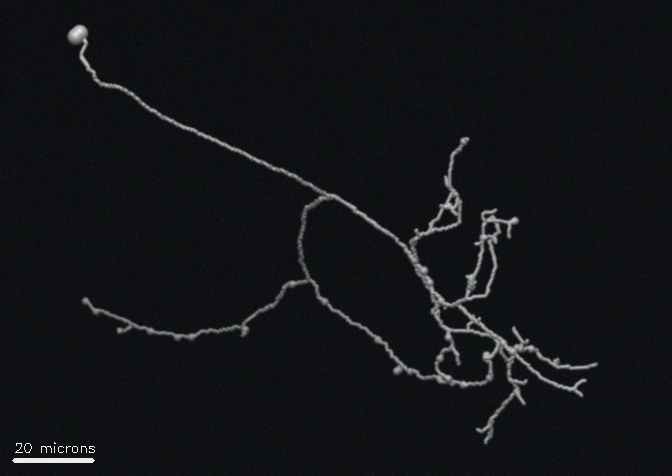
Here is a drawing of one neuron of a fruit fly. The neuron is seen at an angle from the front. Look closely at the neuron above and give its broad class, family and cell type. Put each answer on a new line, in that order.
central-brain intrinsic neuron
hemilineage SMPad2
CB1353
